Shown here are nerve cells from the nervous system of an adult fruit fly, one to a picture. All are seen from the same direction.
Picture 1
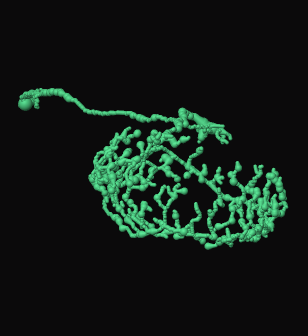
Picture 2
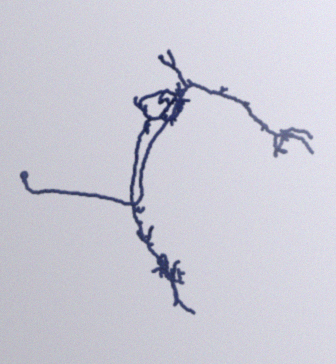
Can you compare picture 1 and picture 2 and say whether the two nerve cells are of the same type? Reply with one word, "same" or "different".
different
